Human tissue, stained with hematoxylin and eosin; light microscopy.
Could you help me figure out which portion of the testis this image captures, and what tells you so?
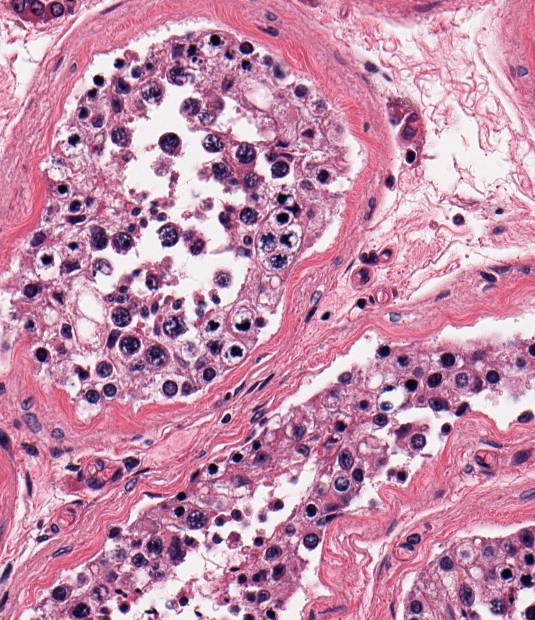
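You're looking at seminiferous tubule, in separate units. A thick band of pink, wavy, layered fibrous tissue bounds each, its flattened spindle-shaped dark nuclei parallel to the band. Rounded cells fill each one, many large with round nuclei and coarse, clumped dark chromatin, mixed with numerous smaller cells whose round nuclei are small, dense and very dark.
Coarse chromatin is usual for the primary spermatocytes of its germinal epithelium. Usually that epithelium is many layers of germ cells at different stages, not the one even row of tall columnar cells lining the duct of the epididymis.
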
